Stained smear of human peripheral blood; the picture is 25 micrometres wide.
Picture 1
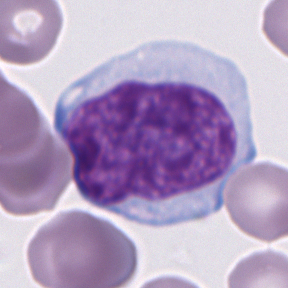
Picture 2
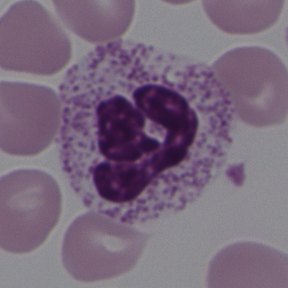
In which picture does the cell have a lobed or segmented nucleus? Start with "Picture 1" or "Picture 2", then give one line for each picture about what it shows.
Picture 2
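What picture 1 shows: The nucleus is oval and lies with its long axis running side to side.
What picture 2 shows: The nucleus is divided into several lobes joined in a curved, folded shape.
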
